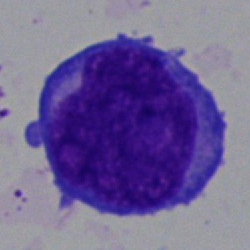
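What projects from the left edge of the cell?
A small, blunt, rounded bleb.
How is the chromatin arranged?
It is finely granular, not clumped into coarse dark blocks.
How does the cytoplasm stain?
Deep blue, with a paler area lying against the nucleus at the upper left.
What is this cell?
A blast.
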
